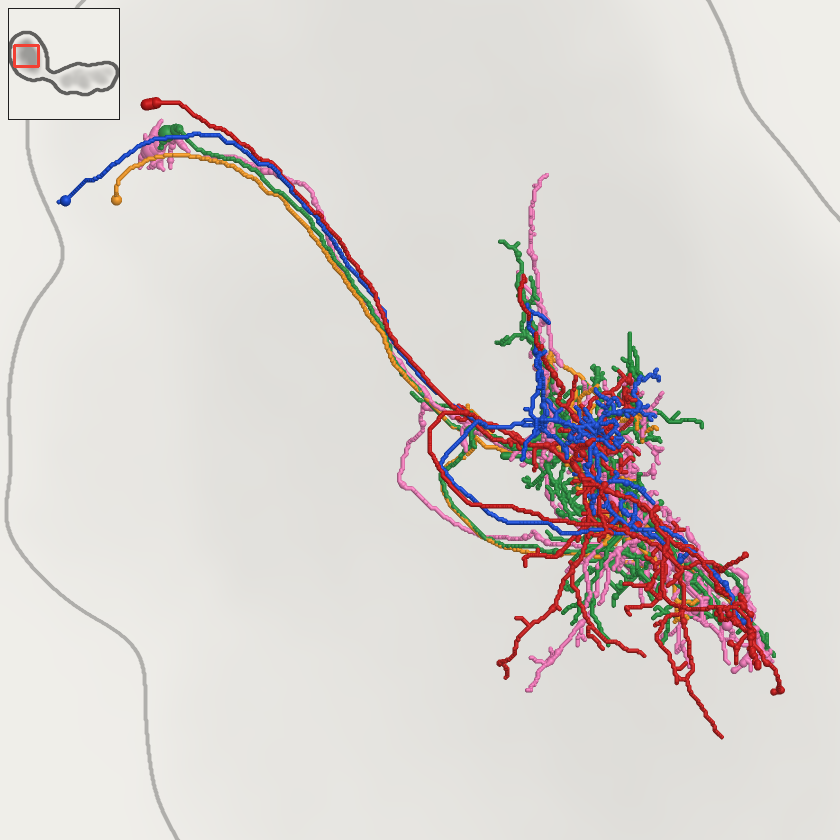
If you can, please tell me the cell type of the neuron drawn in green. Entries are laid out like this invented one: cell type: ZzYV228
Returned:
cell type: PS029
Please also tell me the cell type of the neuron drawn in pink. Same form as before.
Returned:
cell type: PS027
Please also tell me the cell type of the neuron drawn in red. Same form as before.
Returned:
cell type: PS033_a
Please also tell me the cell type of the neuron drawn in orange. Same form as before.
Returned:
cell type: PS033_b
